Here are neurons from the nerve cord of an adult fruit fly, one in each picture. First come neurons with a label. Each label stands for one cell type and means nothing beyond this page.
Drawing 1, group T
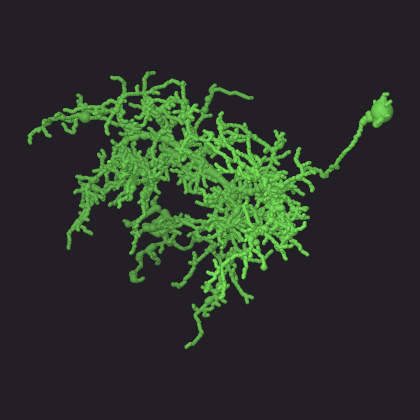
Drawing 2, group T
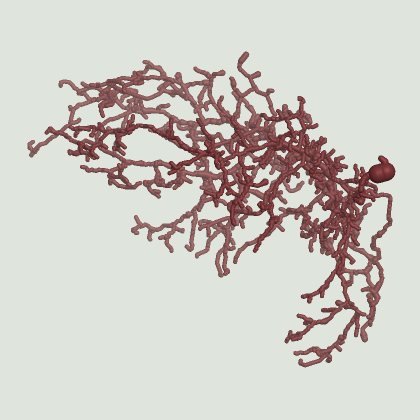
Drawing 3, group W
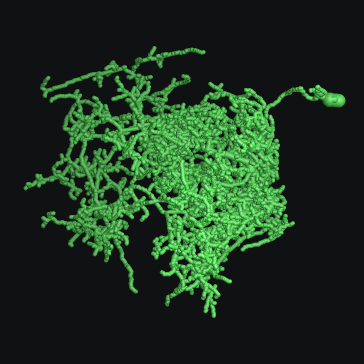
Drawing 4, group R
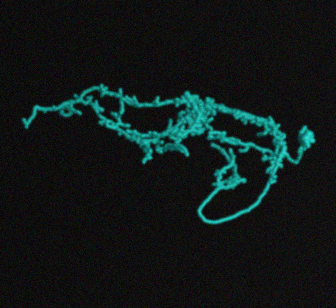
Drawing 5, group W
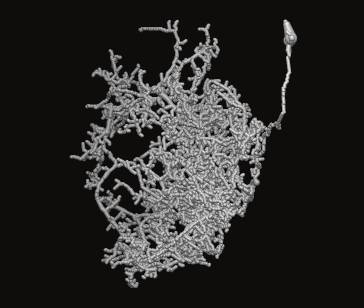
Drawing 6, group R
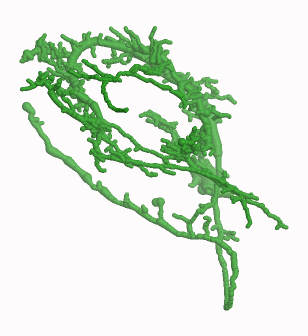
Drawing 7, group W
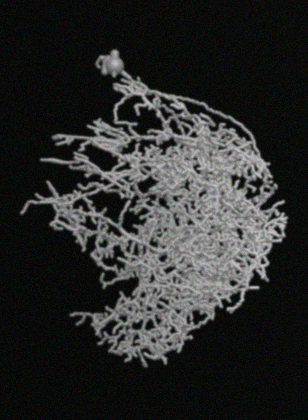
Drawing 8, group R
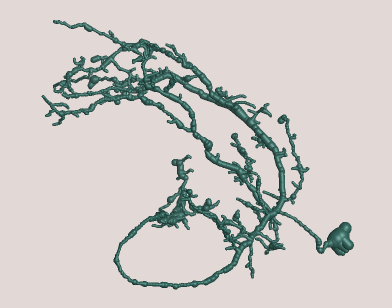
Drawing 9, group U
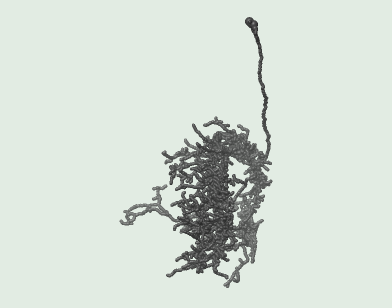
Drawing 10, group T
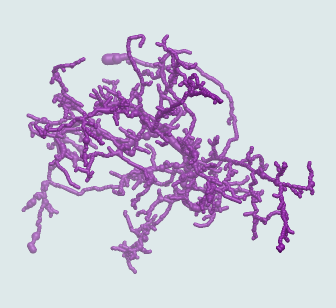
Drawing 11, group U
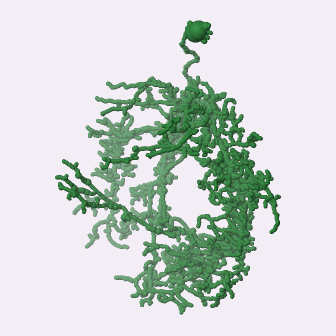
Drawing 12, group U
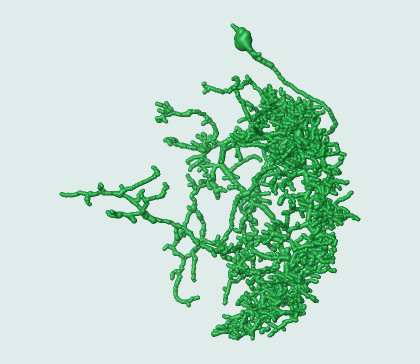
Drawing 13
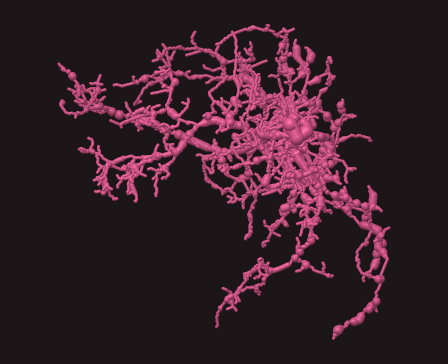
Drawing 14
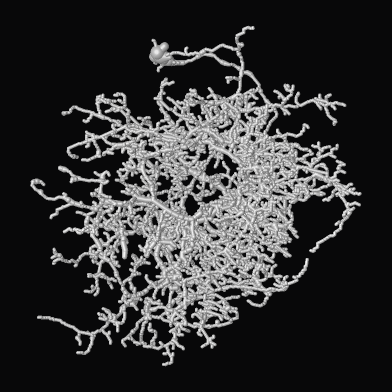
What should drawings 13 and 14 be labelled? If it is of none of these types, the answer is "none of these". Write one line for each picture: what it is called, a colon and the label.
13: group T
14: group W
